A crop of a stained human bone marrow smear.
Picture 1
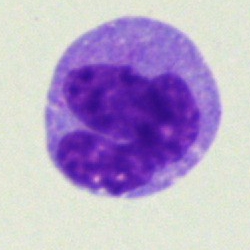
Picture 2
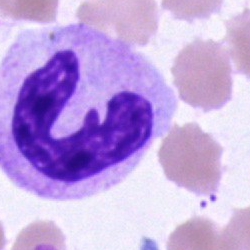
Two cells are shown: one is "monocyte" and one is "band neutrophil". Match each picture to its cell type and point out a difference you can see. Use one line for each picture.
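Picture 1: monocyte. The nucleus fills most of the cell, leaving a rim of cytoplasm that is widest above it.
Picture 2: band neutrophil. The cytoplasm is abundant and pale lilac.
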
